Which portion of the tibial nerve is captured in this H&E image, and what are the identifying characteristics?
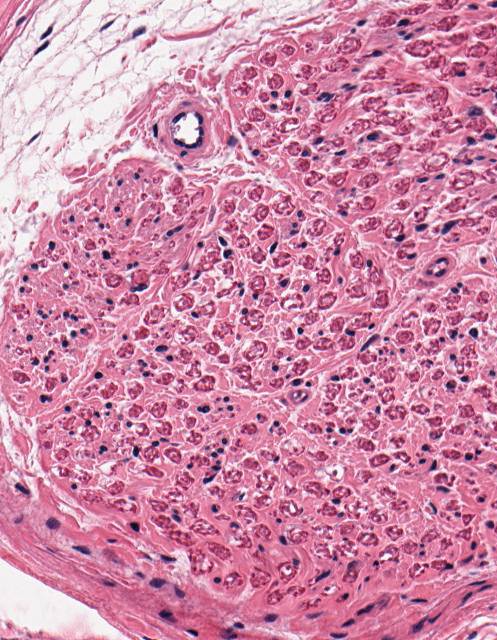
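Nerve fascicle: a large rounded bundle of closely packed small fibres cut across fills most of the field.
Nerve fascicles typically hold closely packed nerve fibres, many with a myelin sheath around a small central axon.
The fibres appear as small round pink profiles of fairly uniform size, with small dark oval nuclei scattered singly between them.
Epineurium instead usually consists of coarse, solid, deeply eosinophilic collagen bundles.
Thin pale connective tissue strands split it into smaller fibre groups.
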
